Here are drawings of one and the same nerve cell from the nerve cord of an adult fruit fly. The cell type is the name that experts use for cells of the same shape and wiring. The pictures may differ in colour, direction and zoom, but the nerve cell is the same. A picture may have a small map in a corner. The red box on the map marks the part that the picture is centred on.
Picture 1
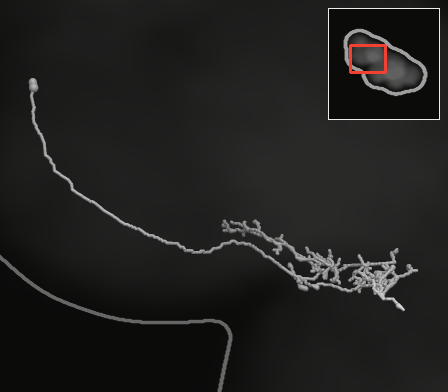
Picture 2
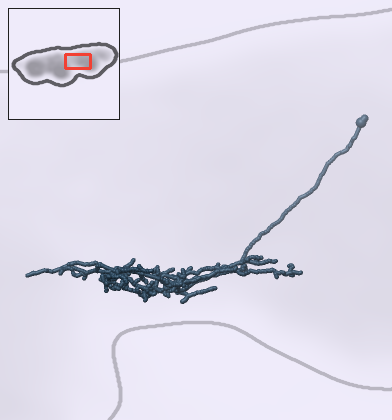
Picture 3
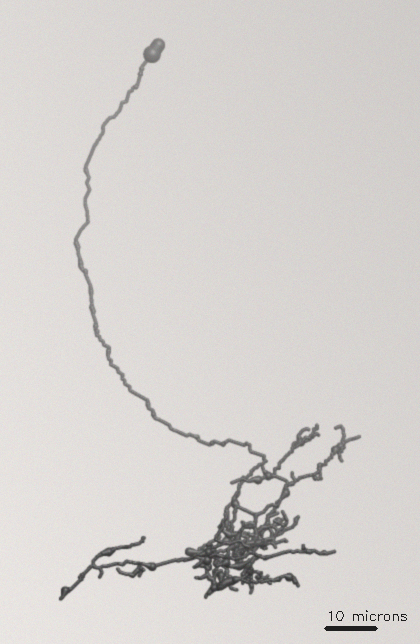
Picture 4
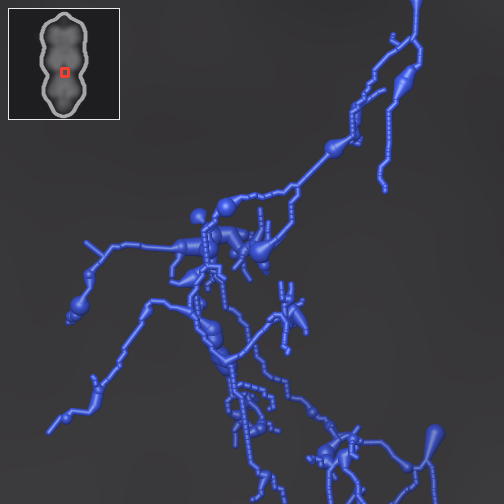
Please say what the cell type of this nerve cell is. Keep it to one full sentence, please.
The cell type IN09A094 includes this nerve cell.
